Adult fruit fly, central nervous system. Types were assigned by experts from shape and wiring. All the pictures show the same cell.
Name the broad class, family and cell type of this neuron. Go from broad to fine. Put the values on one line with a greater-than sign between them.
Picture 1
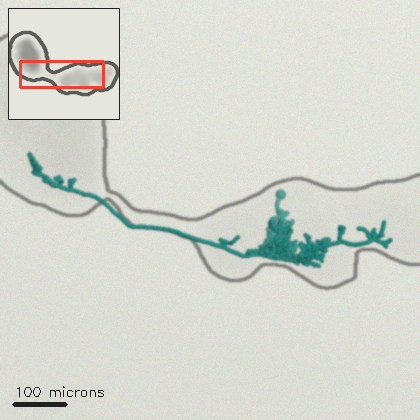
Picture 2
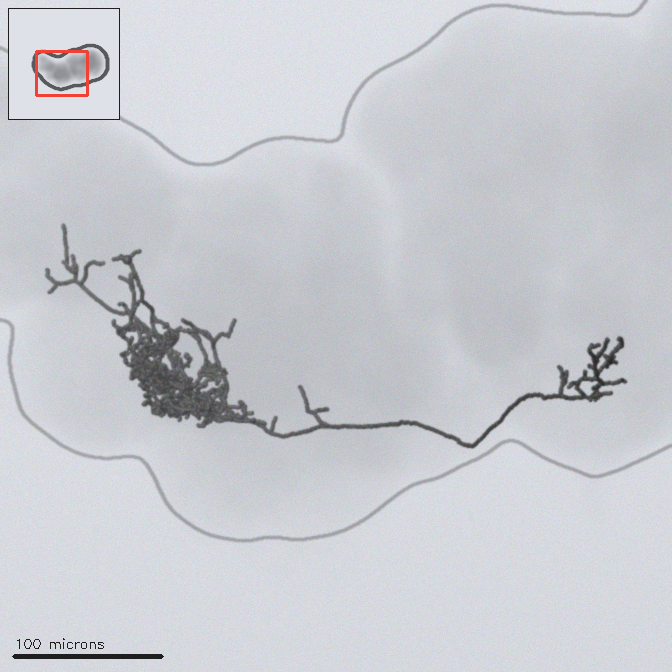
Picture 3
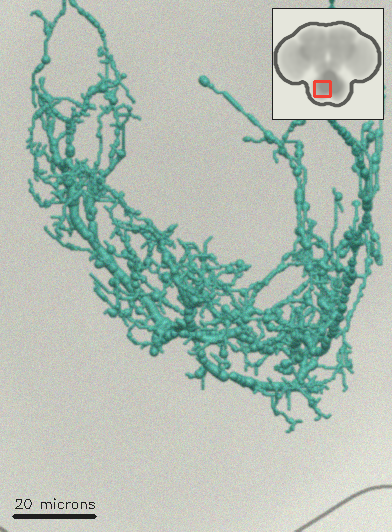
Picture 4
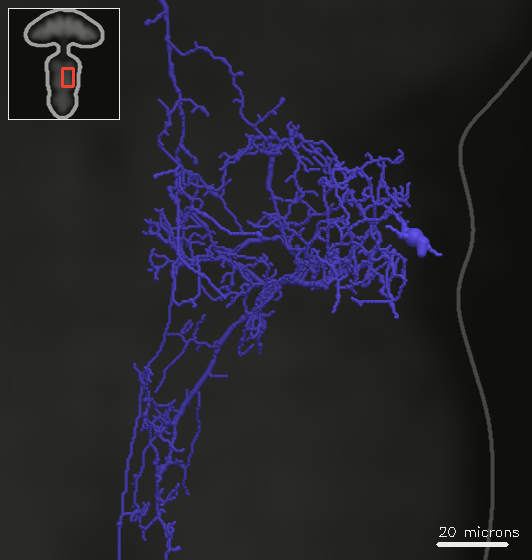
ascending neuron > hemilineage 17A > AN17A031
